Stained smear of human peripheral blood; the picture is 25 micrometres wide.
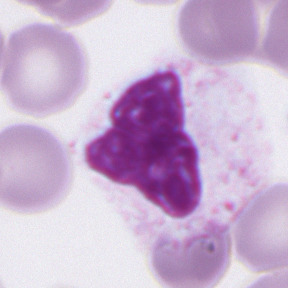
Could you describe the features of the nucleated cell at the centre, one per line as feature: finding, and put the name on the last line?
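Nucleus: irregular, folded into several overlapping lobes, giving a roughly triangular outline, I think
Cytoplasm: abundant, very pale, nearly colourless
Granules: fine, scattered, pink-red in the cytoplasm
Cell outline: roughly round, faintly marked
So, cell type: segmented neutrophil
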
